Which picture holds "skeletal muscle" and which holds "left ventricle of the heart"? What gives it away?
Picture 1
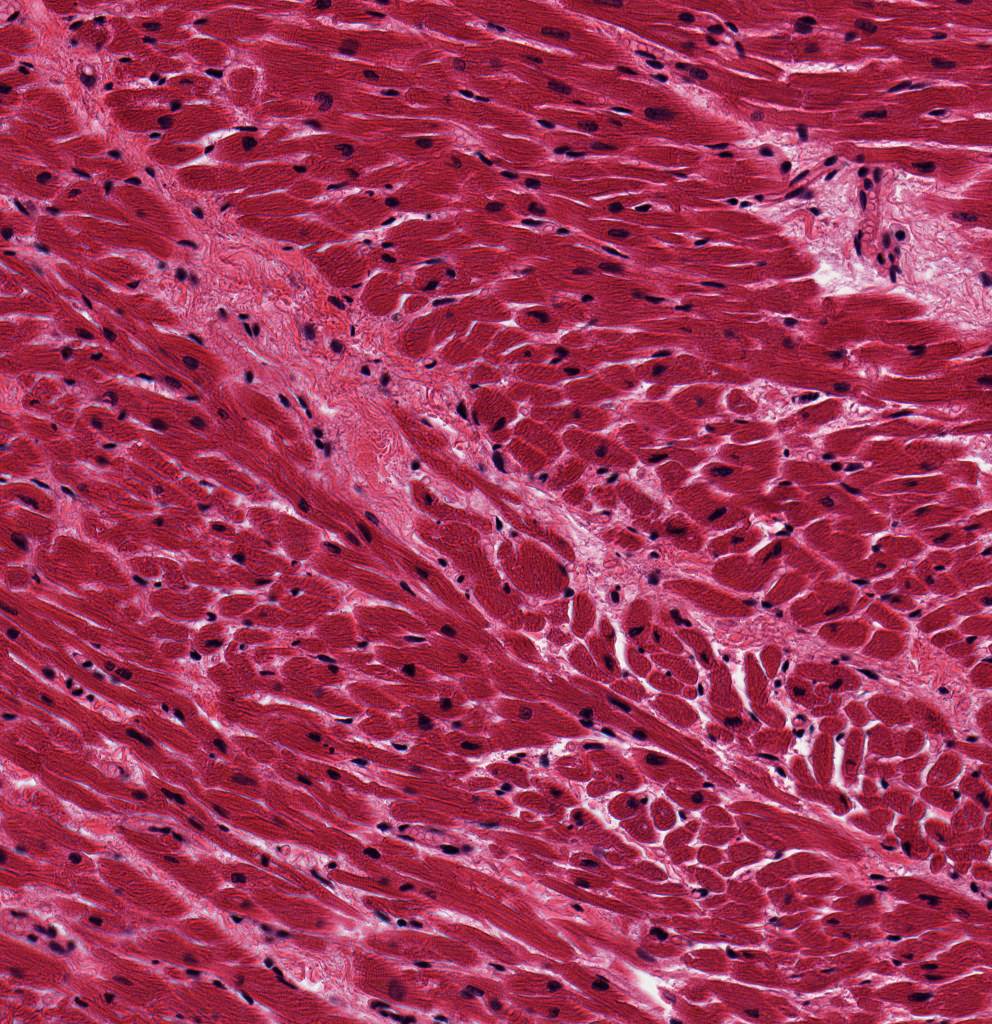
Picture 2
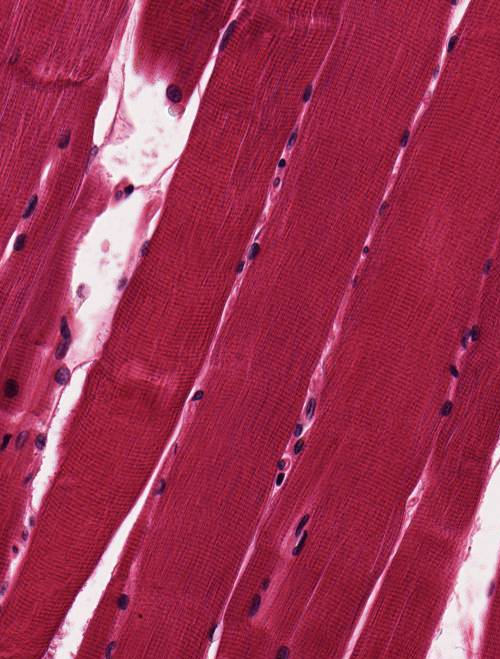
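Picture 1 shows the left ventricle of the heart; picture 2 shows skeletal muscle. In picture 1 the lengthwise-cut muscle fibres branch and join neighbouring fibres, and no fat cells appear anywhere in the field. Narrow empty clefts between some cross-cut fibres at the lower right are likely a shrinkage artefact. In picture 2, long parallel fibres with deep, even red-pink cytoplasm run diagonally from lower left to upper right. Their nuclei are dark purple, elongated ovals aligned with the long axis of the fibres, placed at the fibre edges rather than in the centres.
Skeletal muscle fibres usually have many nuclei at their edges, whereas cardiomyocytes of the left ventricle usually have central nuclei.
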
